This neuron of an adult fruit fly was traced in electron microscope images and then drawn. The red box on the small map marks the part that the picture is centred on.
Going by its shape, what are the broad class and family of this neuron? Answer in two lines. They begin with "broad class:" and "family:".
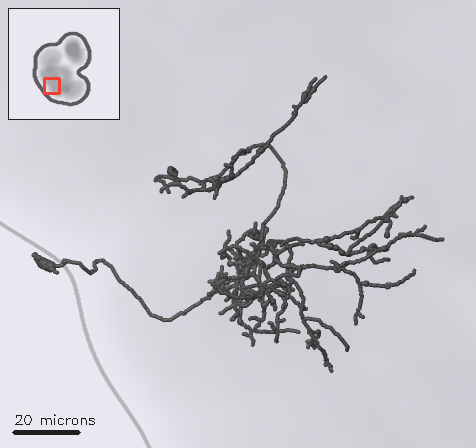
broad class: central-brain intrinsic neuron
family: hemilineage SMPad3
